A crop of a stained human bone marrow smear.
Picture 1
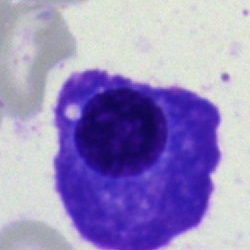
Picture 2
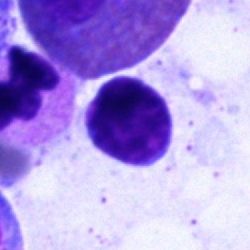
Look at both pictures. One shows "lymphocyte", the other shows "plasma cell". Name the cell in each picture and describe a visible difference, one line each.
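Picture 1 shows a plasma cell: The cytoplasm is abundant, covering more area than the nucleus.
Picture 2 shows a lymphocyte: No distinct rim of cytoplasm can be seen around the nucleus.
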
